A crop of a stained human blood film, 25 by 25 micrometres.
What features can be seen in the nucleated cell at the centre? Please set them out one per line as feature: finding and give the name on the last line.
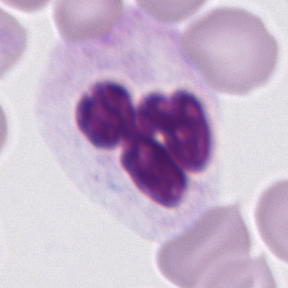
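Outline: rounded oval, smooth edge
Chromatin: dark purple, coarsely clumped
Cytoplasm: abundant, pale pinkish-lilac
Specks: a few, small, bluish, in lower left cytoplasm
Name: segmented neutrophil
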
